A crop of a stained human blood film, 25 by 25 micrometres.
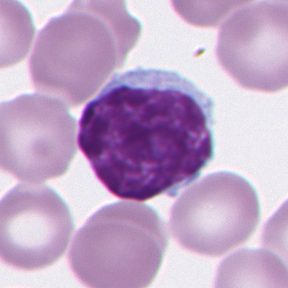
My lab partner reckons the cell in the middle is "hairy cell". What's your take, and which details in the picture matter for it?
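Hairy cell is the wrong name here; the cell is a typical lymphocyte. The deciding feature is the cytoplasm: the nucleus fills most of the cell and leaves only a narrow rim.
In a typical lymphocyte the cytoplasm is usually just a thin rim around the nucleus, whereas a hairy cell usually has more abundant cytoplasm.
The nucleus is a single roundish mass without lobes, about 12 by 10 micrometres.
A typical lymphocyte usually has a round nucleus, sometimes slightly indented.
The pale greyish-blue colour of the cytoplasm would suit either name.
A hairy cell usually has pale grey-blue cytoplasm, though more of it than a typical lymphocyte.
No nucleolus can be seen, and the chromatin is dark purple and coarsely clumped.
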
